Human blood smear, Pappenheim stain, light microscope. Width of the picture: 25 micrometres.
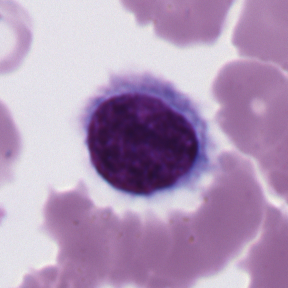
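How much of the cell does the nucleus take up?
Most of it, leaving only a narrow rim of cytoplasm that is widest along the top of the cell.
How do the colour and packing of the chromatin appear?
Dark purple and densely clumped.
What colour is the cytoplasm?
Pale lilac-blue.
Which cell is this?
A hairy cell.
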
